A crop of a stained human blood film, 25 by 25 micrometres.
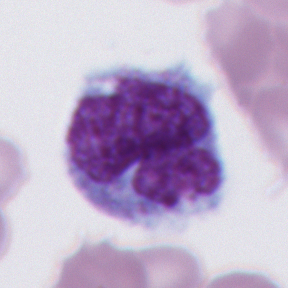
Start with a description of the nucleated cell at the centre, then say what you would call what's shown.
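See how the nucleus, about 14 by 11 micrometres, takes up about 70% of the cell's area? A deep cleft cuts into it from the lower side, and there's a small clear pale spot at its upper left edge. The cytoplasm's a pale greyish blue, with its rim widest below the nucleus. That one's a monocyte.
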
